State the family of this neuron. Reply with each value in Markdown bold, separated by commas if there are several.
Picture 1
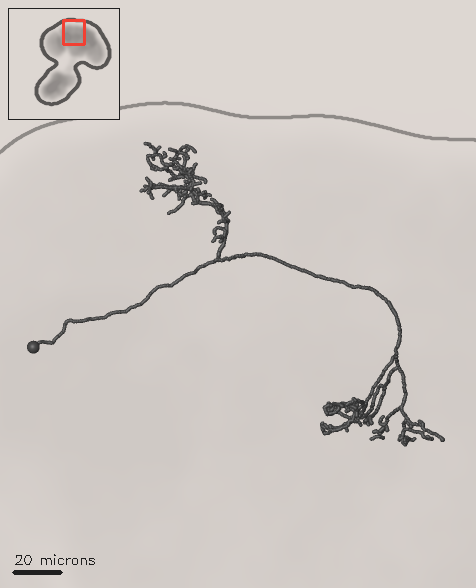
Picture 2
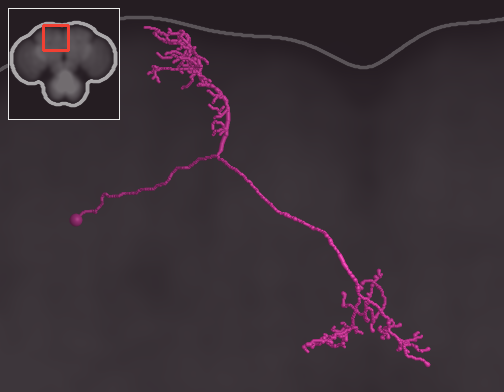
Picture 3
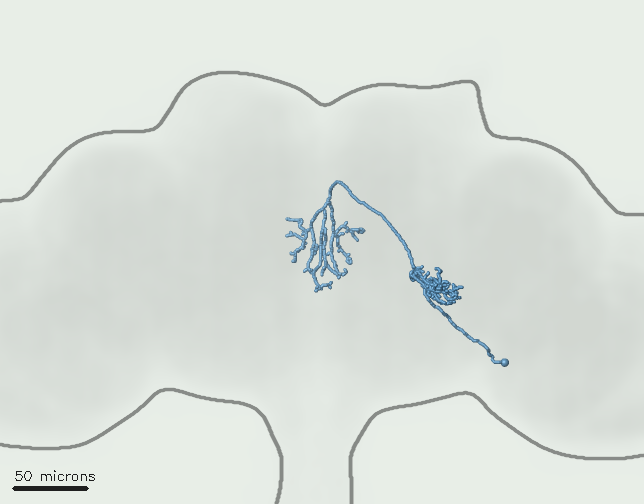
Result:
**hemilineage DL1_dorsal**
